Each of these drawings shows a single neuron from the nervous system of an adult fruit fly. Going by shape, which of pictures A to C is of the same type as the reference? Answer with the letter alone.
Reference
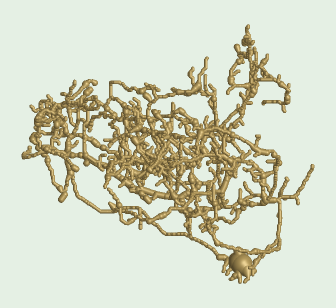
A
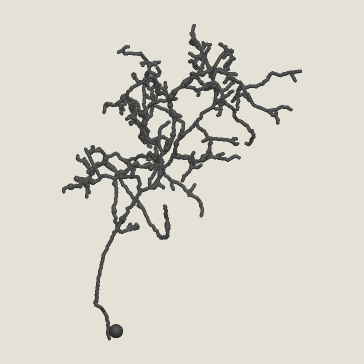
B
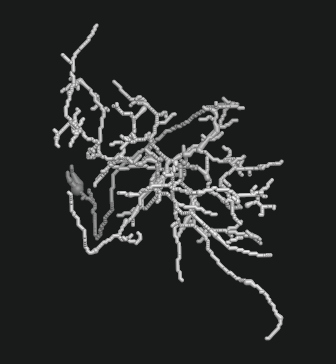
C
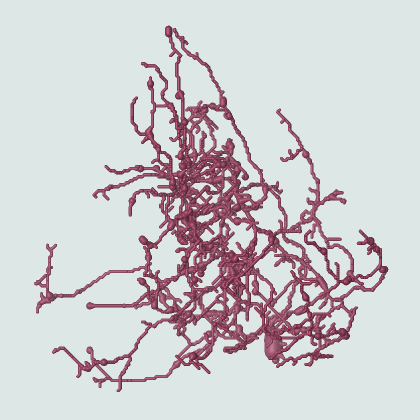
C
